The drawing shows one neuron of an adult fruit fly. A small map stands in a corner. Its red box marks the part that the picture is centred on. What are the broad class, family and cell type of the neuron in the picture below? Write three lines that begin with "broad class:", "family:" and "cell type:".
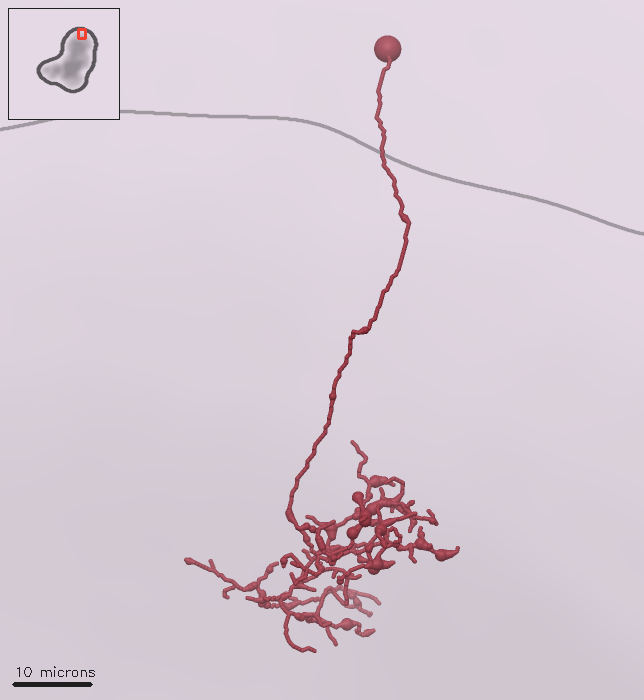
broad class: optic-lobe intrinsic neuron
family: Mi
cell type: Mi16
